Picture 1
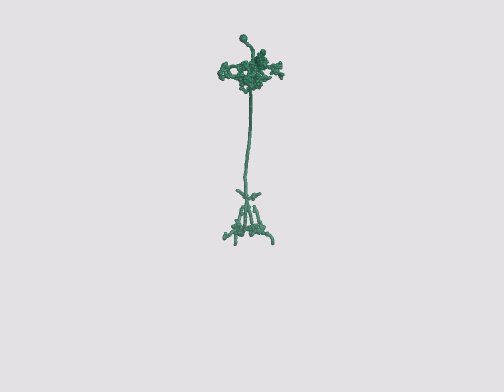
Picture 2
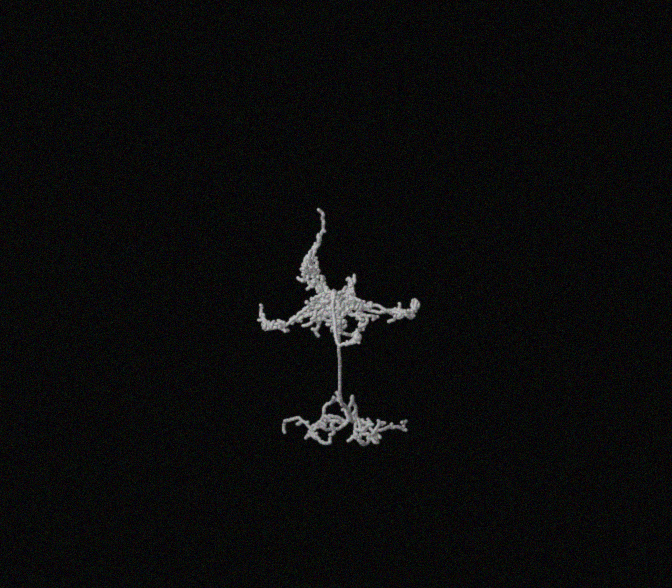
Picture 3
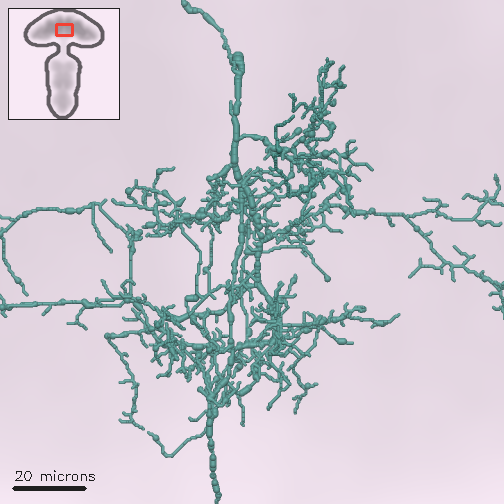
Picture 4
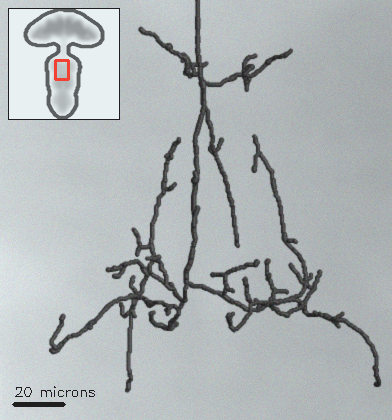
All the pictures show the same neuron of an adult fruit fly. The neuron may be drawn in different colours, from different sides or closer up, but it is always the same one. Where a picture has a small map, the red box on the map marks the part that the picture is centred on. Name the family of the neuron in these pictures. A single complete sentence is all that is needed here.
It is to family hemilineage 00A that the neuron is assigned.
